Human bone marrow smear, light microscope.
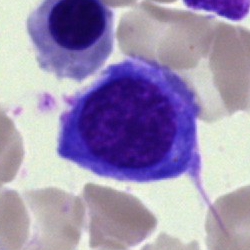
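Erythroblast: looking at it, the first thing I see is an outline that is irregular rather than smoothly round. Next, the chromatin, which is finely stippled rather than coarsely clumped. The cytoplasm stains a deep blue, and a thin tail of it trails downward from the lower right edge.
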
